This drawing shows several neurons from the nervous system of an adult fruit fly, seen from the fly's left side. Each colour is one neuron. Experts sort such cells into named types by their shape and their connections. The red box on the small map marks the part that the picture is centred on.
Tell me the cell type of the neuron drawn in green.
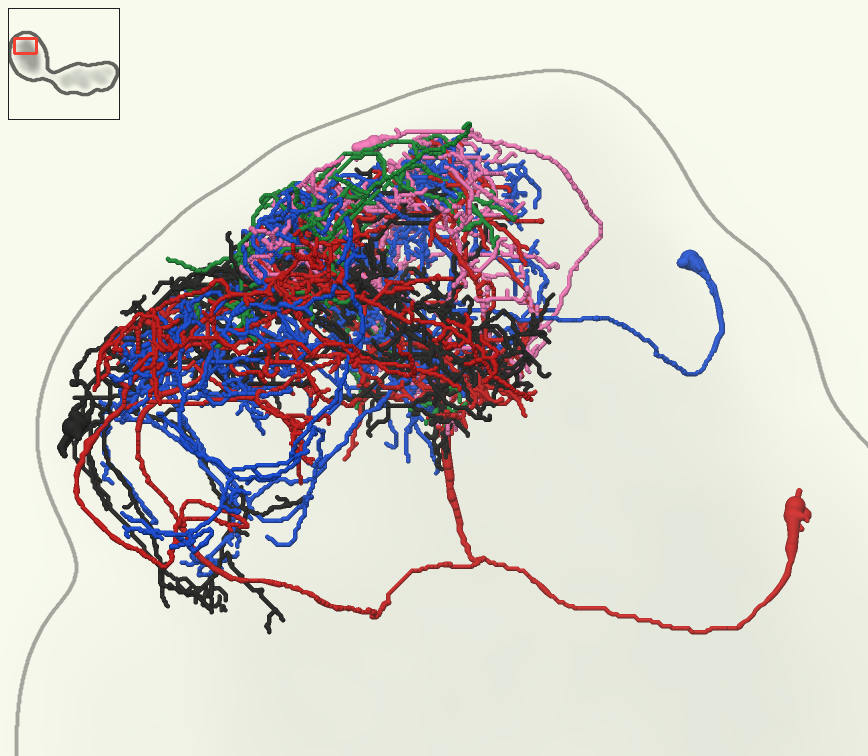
SMP105_a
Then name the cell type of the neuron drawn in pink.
SMP334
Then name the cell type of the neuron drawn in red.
SMP577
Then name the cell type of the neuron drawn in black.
SMP157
